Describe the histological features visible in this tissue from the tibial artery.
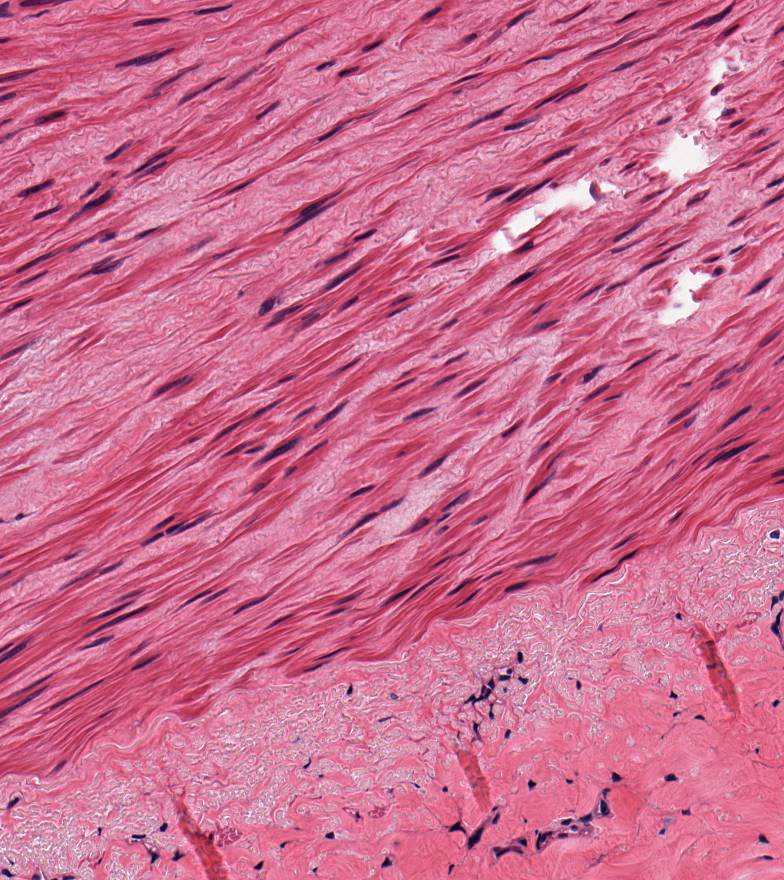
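Smooth muscle fills the upper field as a broad band, its lower edge against connective tissue rising from lower left rightward. Its cytoplasm stains bright pink-red; nuclei are elongated, cigar-shaped, dark purple, lying along the fibres. Below lies dense pink collagen with sparse small dark nuclei.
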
